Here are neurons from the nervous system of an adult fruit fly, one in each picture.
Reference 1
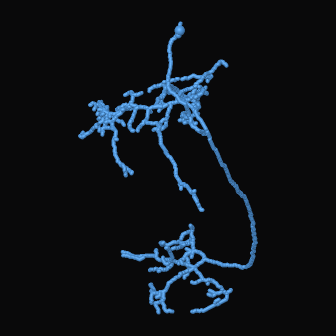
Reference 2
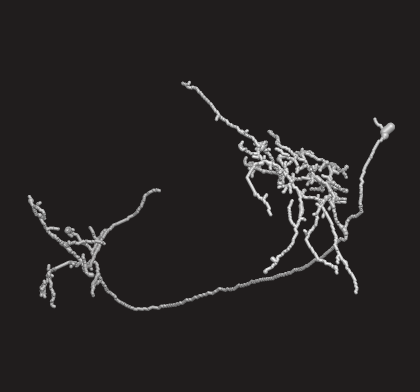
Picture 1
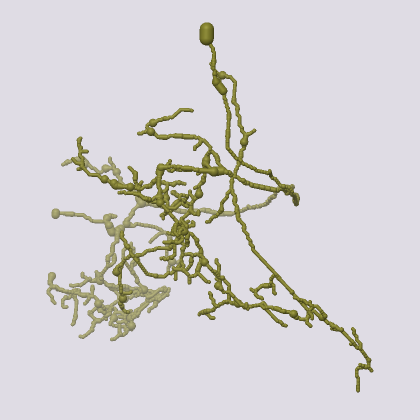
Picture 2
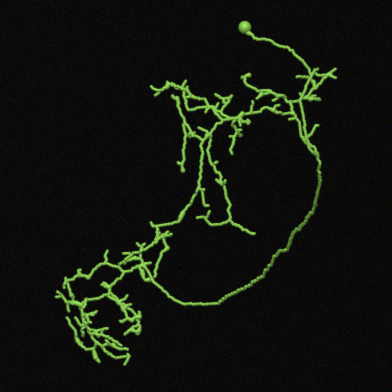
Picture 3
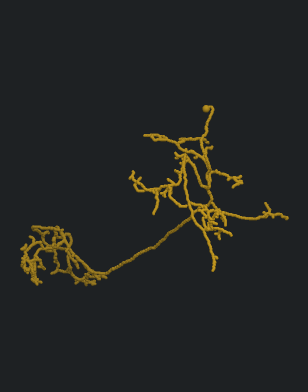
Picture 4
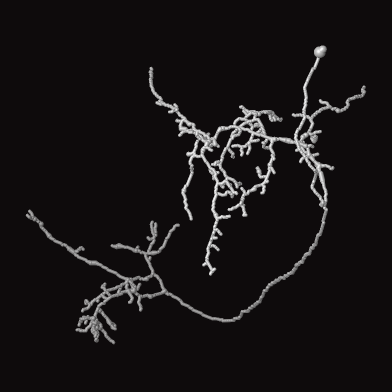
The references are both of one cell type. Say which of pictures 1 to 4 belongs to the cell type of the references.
4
